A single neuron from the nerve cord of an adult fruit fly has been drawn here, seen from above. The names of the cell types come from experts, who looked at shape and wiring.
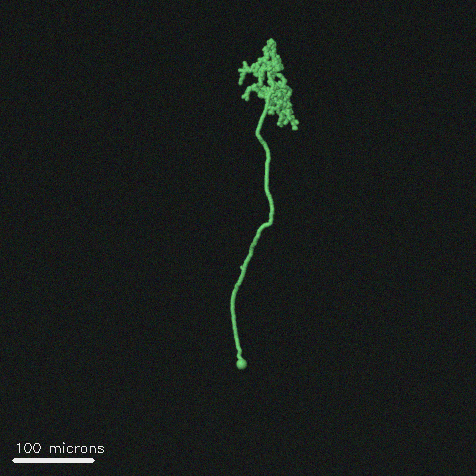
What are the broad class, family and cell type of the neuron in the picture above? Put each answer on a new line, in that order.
nerve-cord intrinsic neuron
hemilineage 06B
IN06B040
